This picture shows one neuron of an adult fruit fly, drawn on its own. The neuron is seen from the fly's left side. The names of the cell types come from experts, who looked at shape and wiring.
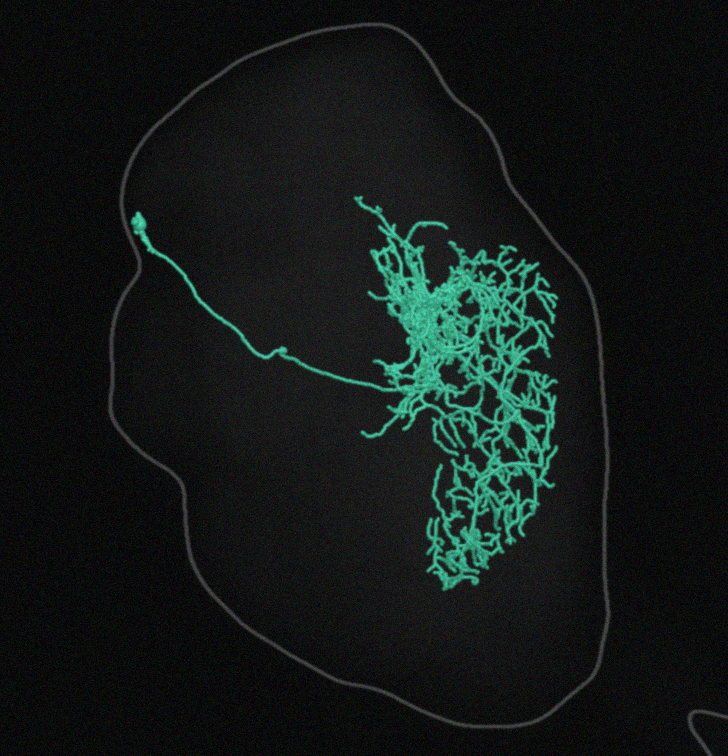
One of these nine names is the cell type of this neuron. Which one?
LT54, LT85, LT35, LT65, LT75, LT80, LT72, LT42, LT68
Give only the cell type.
LT35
